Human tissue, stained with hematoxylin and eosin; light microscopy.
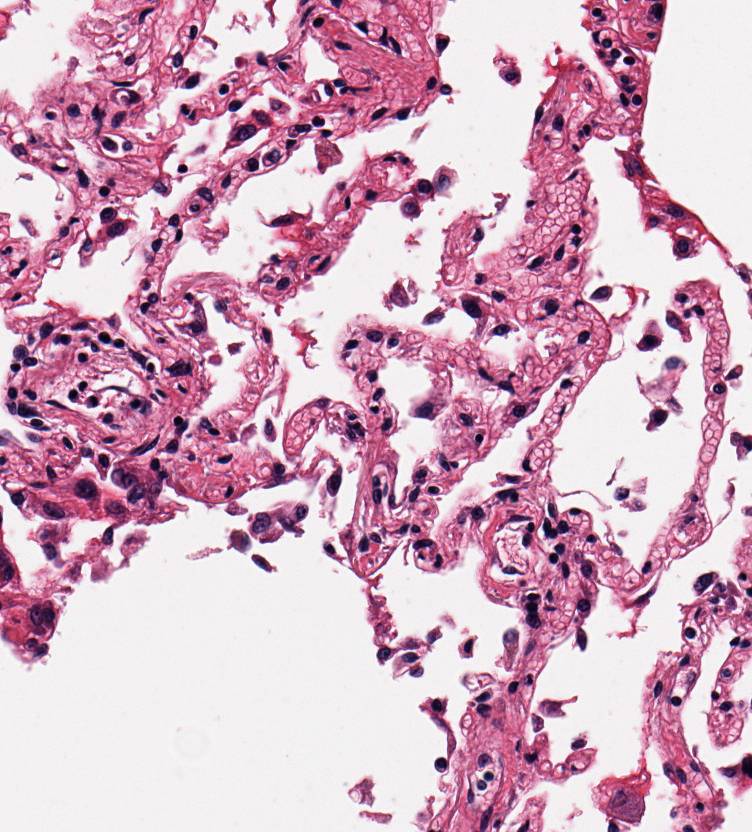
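Lung, haematoxylin and eosin. Thin, branching, interconnecting septa cross the field, separating large empty spaces; most of their nuclei are small, round to oval and dark. Scattered rounded cells lie detached in the spaces, chiefly upper centre and right. No fat cells are present.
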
